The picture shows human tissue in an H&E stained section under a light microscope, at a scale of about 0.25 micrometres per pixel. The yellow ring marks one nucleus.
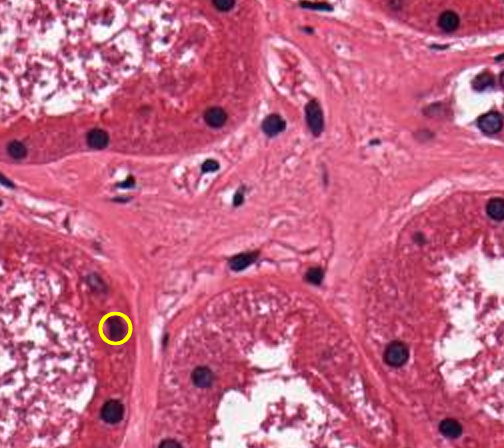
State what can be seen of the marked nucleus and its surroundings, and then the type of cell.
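The nucleus sits toward the outer side of the cell, close to the pink fibrous band that separates this tubule from its neighbours. The cell is one of a single row of cells along the curved wall of the tubule, with nuclei spaced out along the tubule's outer edge. This is a proximal tubule cell.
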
